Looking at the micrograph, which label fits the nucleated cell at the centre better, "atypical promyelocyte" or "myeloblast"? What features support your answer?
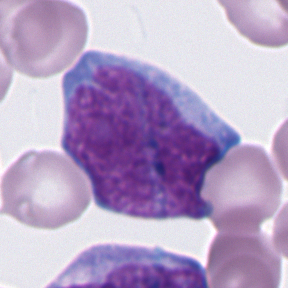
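The cell is a myeloblast. First, and deciding: no granules are visible in the cytoplasm.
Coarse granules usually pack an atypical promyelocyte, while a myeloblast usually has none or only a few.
Second, the chromatin is finely granular, with no coarse dark clumps. Third, the nucleus fills about 70% of the cell's area; the cytoplasm is widest along the upper right. Last, the outline is angular and irregular, not round.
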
